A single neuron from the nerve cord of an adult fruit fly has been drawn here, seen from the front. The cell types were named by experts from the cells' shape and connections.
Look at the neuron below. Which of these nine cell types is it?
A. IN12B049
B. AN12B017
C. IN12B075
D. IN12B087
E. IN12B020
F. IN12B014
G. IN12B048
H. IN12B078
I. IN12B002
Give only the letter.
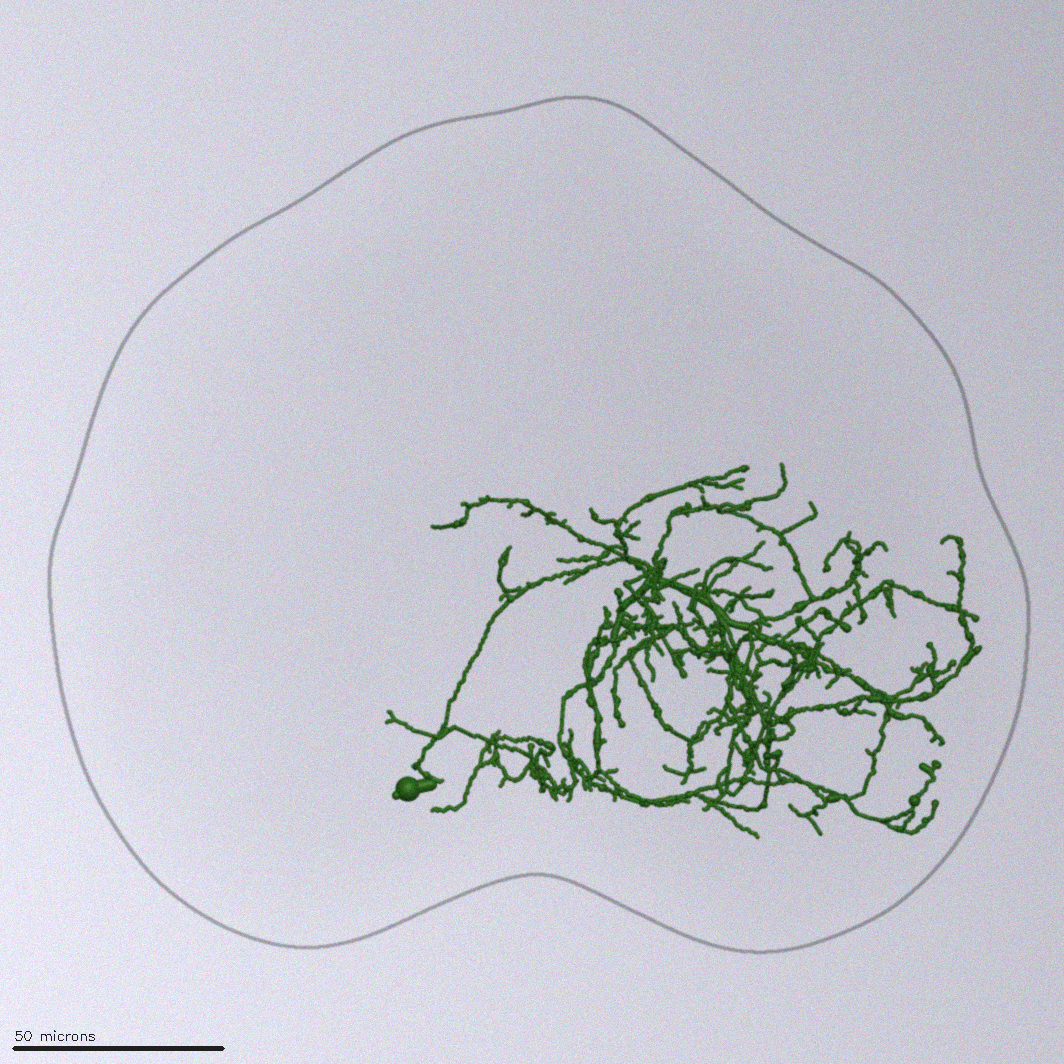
E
